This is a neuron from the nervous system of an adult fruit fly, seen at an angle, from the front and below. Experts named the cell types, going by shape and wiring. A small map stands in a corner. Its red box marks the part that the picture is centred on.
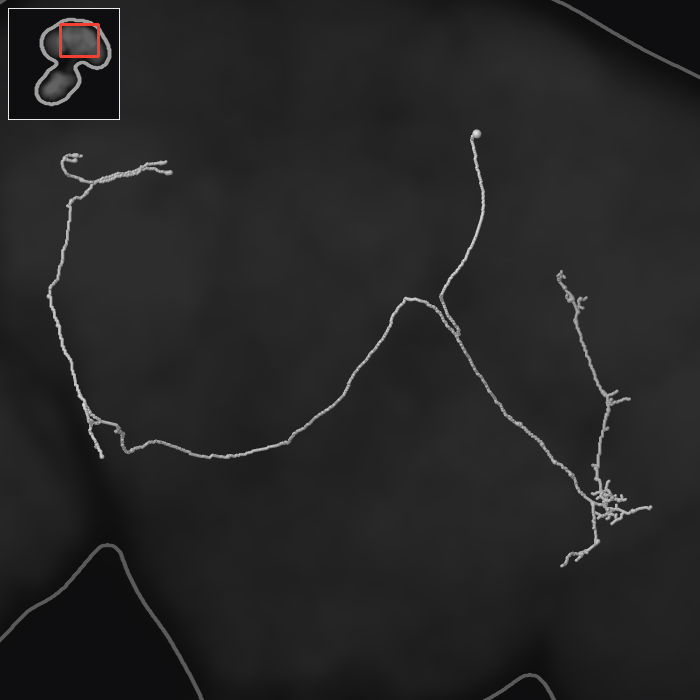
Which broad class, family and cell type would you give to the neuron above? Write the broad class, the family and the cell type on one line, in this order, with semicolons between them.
central-brain intrinsic neuron; hemilineage WEDd2; CB1055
